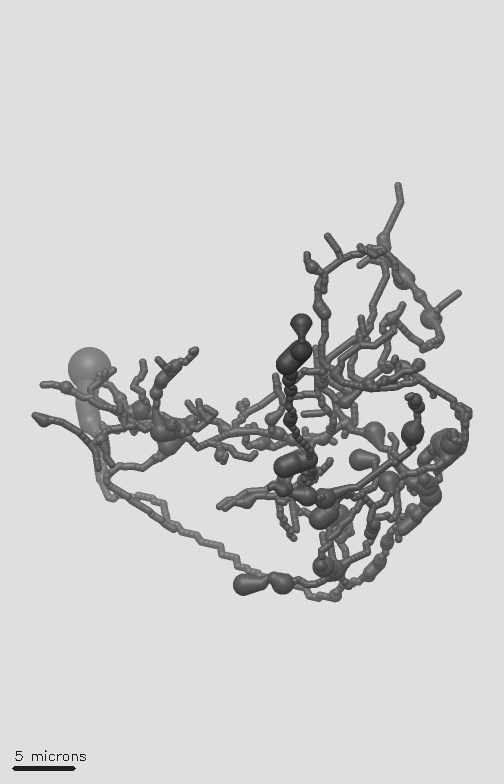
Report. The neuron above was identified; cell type: IN01B074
